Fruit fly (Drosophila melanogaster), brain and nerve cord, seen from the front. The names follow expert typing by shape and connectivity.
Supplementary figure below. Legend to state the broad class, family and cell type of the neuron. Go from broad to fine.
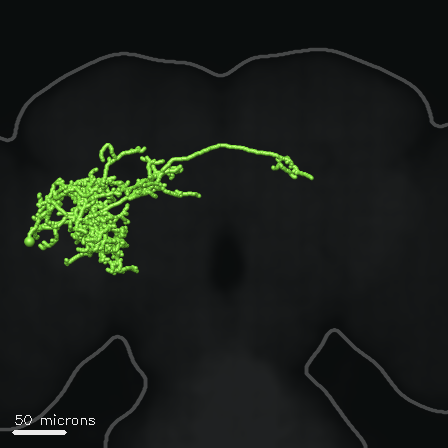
central-brain intrinsic neuron; hemilineage VLPl2_medial; CB3019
